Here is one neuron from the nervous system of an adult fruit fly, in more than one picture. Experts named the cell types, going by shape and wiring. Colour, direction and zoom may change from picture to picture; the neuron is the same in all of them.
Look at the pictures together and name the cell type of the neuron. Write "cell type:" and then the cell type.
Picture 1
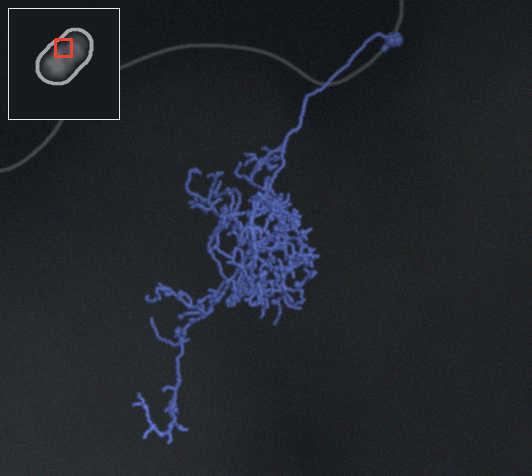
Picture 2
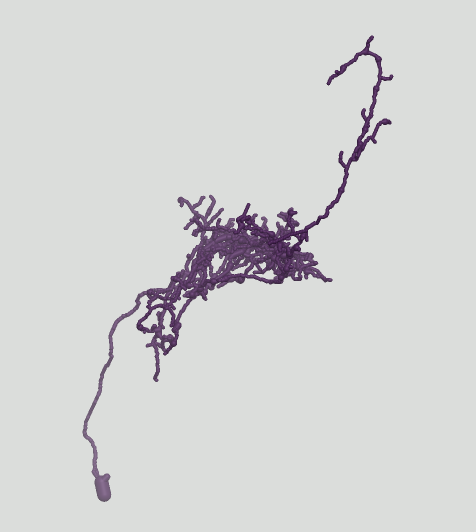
cell type: PRW069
